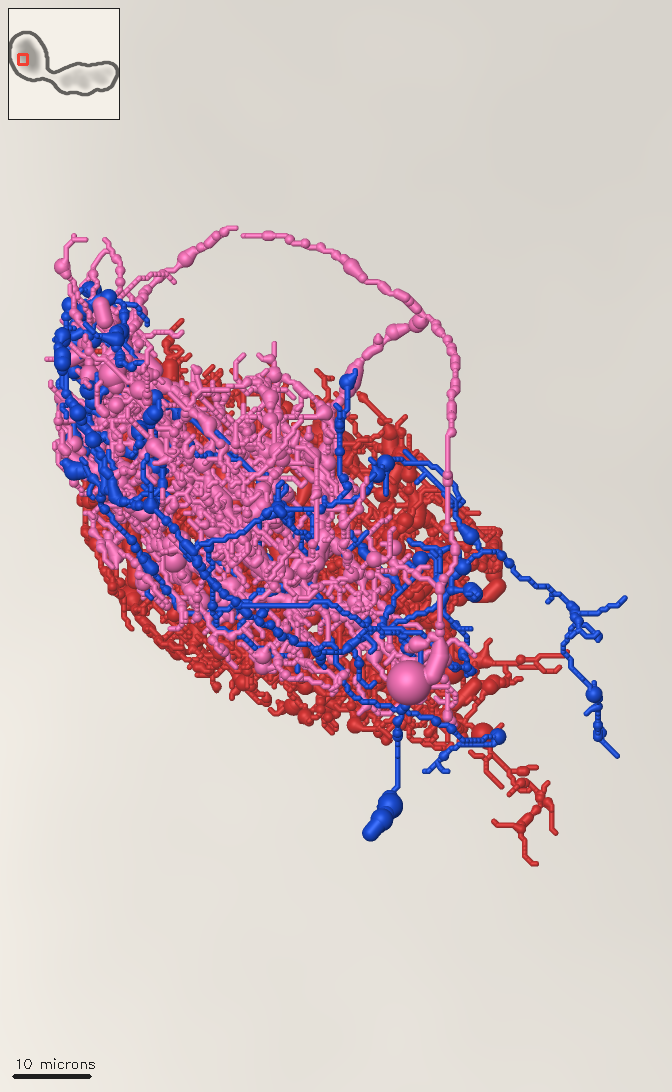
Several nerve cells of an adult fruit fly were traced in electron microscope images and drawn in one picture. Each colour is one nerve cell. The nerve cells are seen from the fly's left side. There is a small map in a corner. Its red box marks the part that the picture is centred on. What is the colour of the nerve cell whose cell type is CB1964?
blue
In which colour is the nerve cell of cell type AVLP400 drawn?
pink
